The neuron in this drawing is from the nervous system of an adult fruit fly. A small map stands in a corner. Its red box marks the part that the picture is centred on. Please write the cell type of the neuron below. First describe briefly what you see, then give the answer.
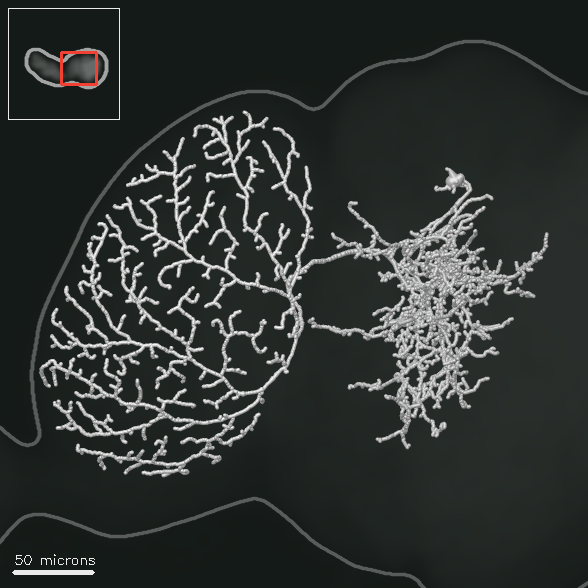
From left to right in the picture it spans about 300 microns. More than a hundred branch ends can be seen. This is a visual centrifugal neuron. The cell type is MeVC4a.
